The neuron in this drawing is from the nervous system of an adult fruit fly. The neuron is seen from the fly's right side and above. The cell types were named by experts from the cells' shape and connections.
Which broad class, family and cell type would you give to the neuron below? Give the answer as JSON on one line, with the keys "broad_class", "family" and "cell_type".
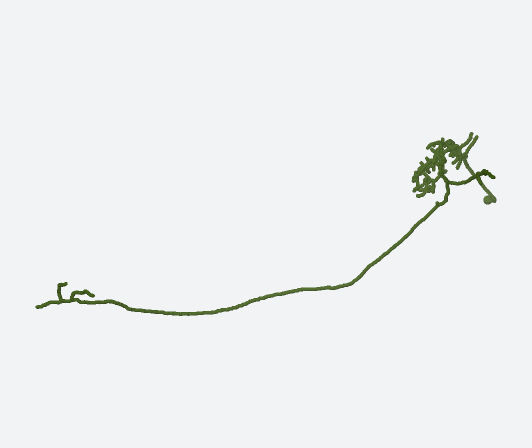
{"broad_class": "descending neuron", "family": "hemilineage LB6", "cell_type": "DNge179"}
